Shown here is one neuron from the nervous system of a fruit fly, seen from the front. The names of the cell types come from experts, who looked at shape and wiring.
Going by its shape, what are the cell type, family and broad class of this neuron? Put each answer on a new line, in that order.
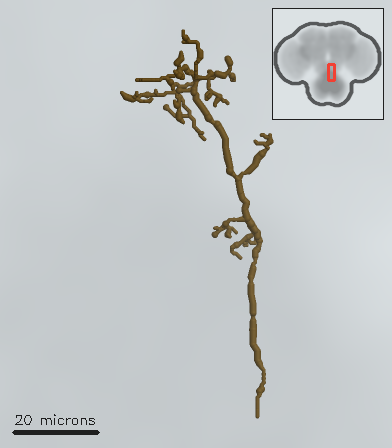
LB3c
class gustatory
sensory neuron entering the brain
